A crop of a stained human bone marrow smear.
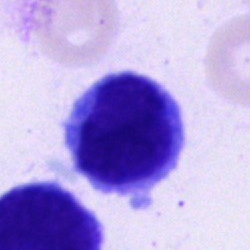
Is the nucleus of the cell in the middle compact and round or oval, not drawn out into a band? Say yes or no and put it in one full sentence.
Yes, the shape of the nucleus is one compact round or oval mass.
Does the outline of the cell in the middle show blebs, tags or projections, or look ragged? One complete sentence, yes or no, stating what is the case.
Yes, in outline this cell is rough rather than smooth and even.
